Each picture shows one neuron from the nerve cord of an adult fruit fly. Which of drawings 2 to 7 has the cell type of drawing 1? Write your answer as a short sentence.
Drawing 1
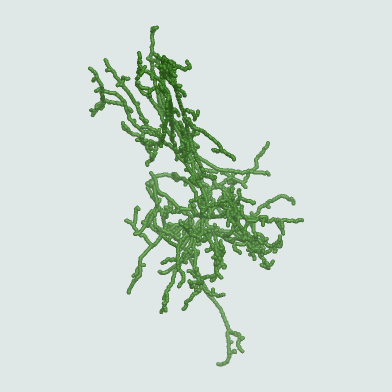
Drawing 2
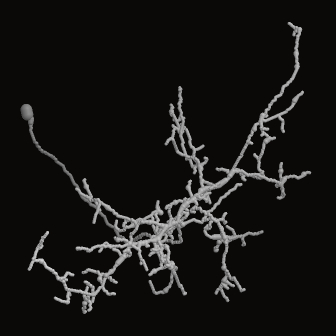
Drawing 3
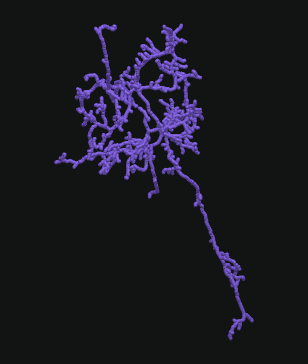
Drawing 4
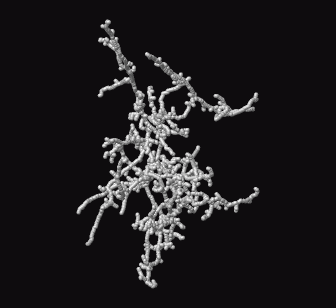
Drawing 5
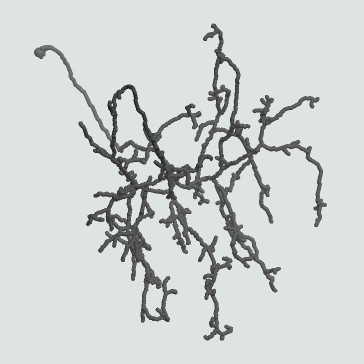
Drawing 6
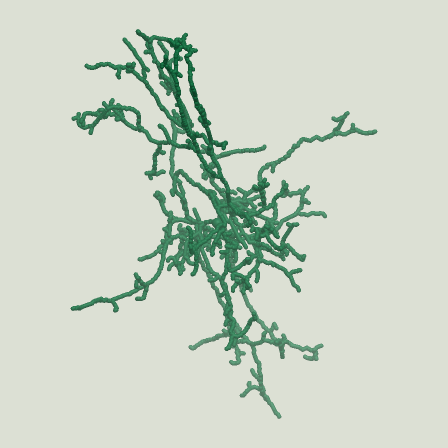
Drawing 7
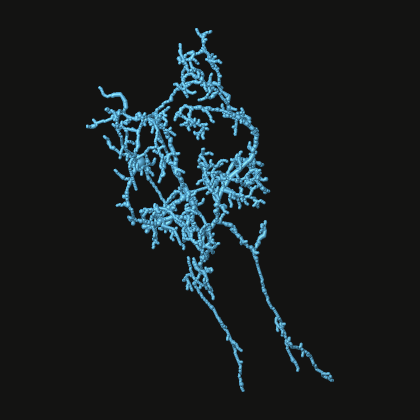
Drawing 6 is of the same cell type.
